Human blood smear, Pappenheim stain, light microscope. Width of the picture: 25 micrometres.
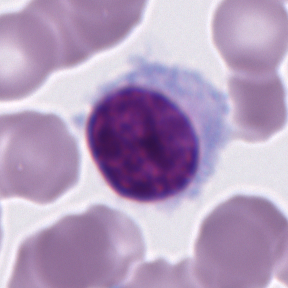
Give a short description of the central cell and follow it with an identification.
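A single smooth oval nucleus, about 10 by 9 micrometres, shows no lobes or deep indentation. The pale greyish blue cytoplasm forms a wider rim on the upper right than on the lower left. Its outer edge is ragged with fine hair-like projections. This is a hairy cell.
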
